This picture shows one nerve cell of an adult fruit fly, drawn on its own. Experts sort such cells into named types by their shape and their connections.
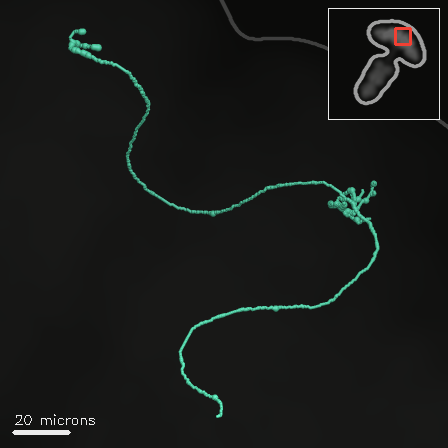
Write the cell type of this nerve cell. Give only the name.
ORN_VC1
